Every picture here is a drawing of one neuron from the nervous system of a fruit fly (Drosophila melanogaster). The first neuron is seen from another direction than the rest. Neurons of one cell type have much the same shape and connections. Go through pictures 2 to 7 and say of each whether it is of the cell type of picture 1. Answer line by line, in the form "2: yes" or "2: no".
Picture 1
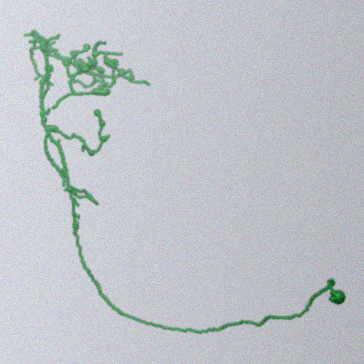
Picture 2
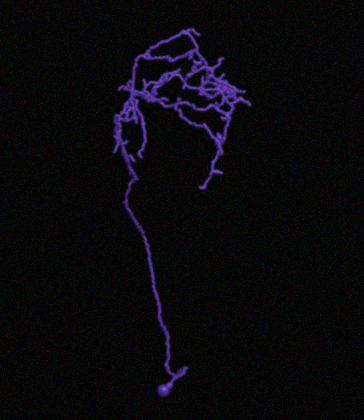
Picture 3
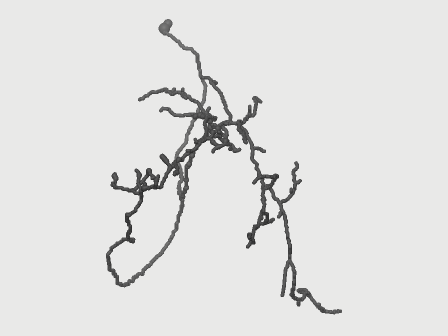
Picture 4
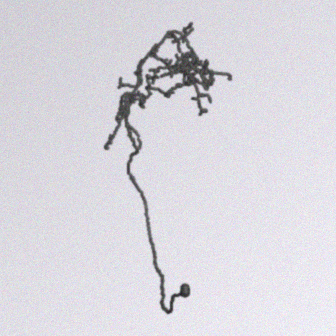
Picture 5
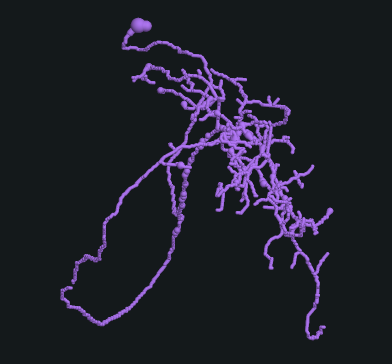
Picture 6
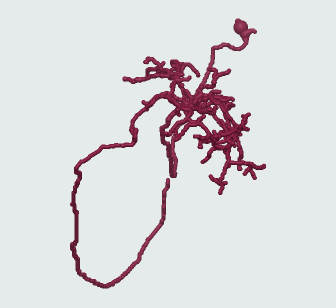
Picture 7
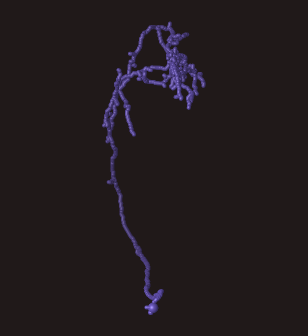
2: yes
3: no
4: yes
5: no
6: no
7: yes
